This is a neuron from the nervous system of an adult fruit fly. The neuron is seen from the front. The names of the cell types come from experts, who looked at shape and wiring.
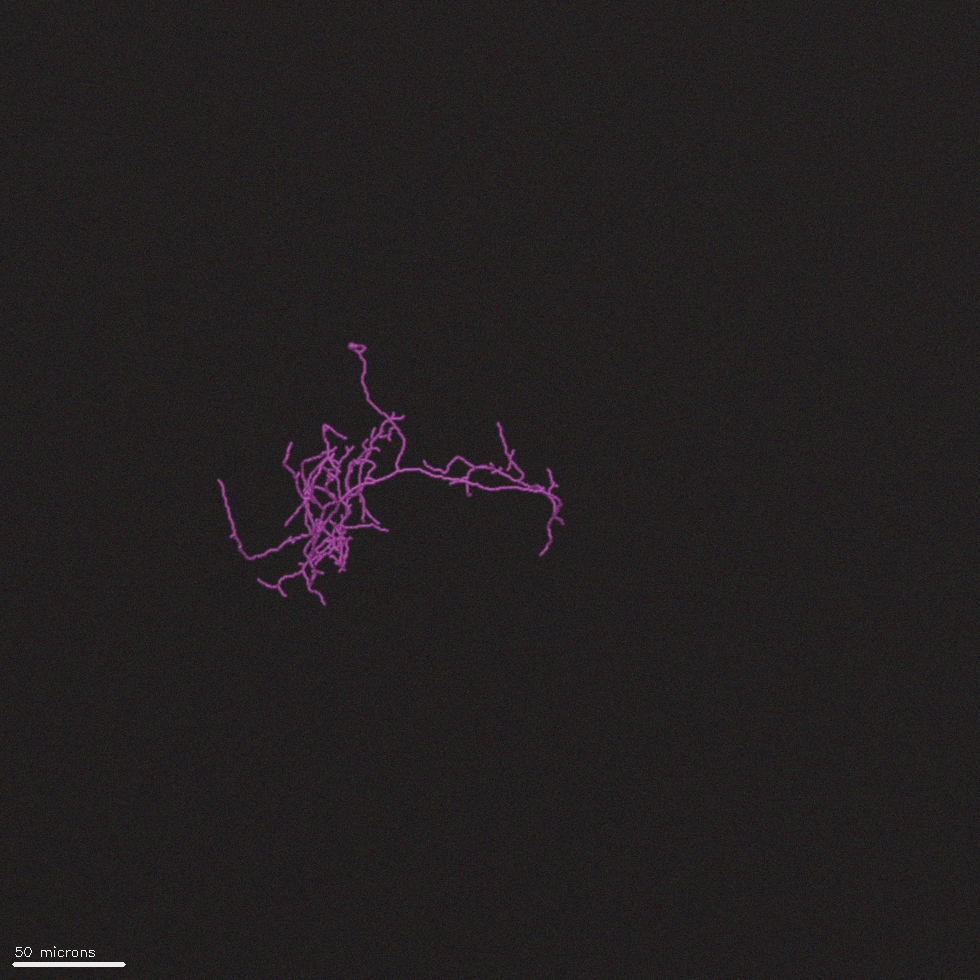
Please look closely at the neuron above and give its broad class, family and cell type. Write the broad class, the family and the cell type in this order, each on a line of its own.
central-brain intrinsic neuron
hemilineage VLPp2
WED128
